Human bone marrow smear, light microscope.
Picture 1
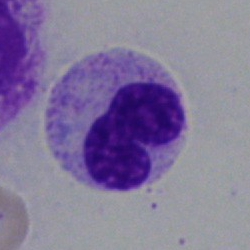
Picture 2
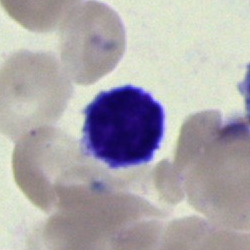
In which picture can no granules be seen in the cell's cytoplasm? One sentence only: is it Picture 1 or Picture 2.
The cytoplasm of the cell shown in picture 2 holds no visible granules.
